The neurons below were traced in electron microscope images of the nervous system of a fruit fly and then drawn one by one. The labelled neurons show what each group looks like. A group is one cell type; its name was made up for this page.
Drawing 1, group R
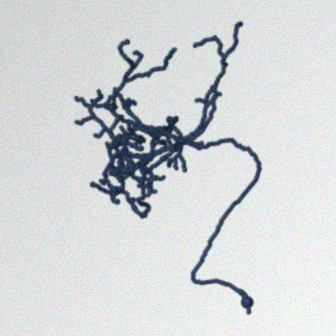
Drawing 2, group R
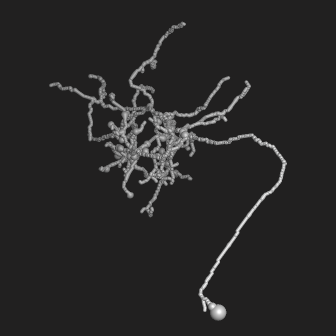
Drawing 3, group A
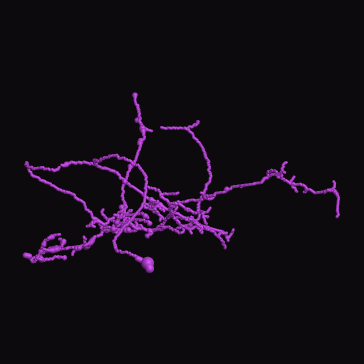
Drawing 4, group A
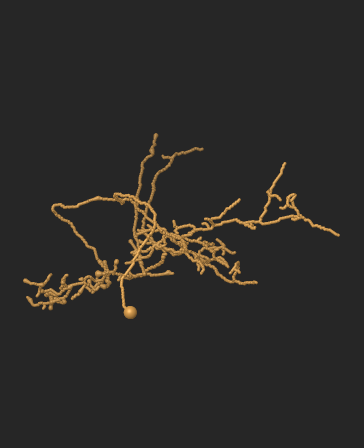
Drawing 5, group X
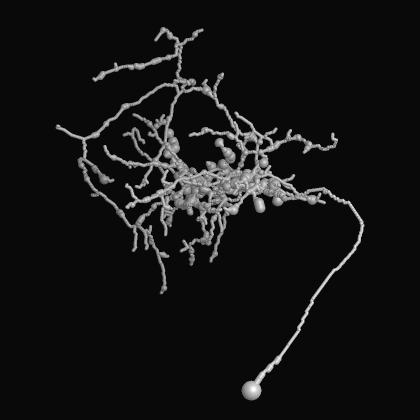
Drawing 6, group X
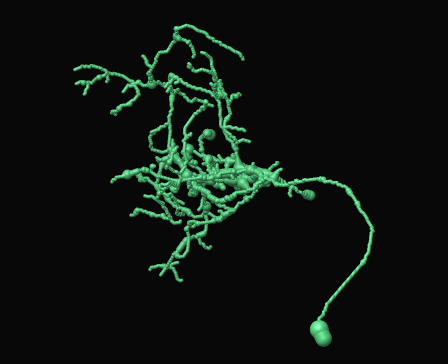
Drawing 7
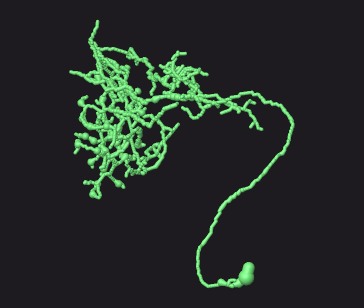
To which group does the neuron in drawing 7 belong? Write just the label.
group R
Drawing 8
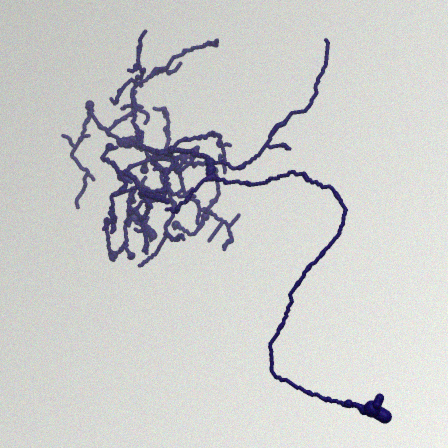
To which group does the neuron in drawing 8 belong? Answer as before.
group R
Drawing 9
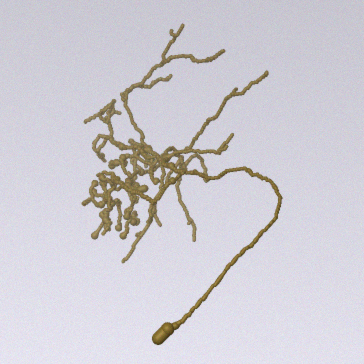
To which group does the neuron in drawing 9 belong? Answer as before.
group R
